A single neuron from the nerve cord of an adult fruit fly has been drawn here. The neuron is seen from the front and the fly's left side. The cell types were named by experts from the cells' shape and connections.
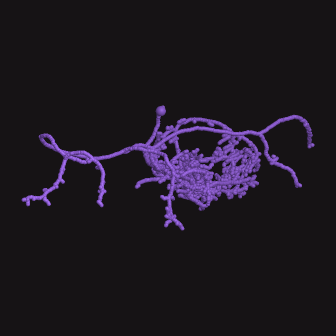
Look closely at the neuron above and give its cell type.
IN18B005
